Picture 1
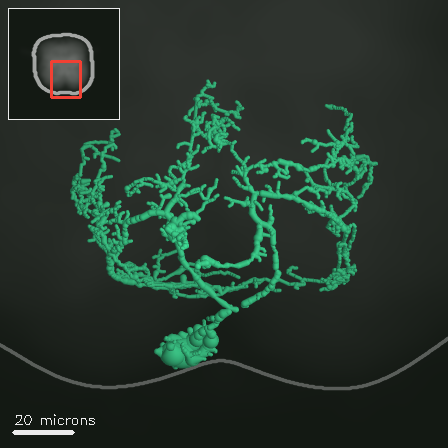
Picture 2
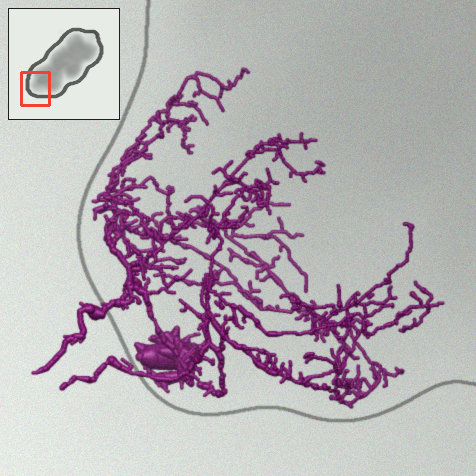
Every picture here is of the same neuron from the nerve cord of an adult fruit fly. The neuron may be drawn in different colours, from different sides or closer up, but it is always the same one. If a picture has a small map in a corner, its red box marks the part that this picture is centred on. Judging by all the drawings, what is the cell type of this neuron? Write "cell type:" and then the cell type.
cell type: EN00B020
